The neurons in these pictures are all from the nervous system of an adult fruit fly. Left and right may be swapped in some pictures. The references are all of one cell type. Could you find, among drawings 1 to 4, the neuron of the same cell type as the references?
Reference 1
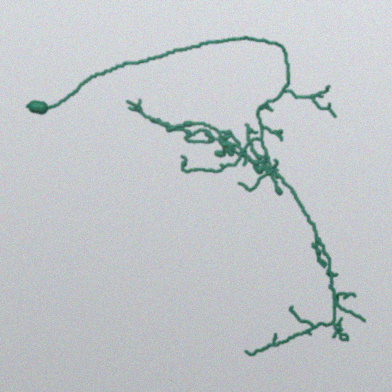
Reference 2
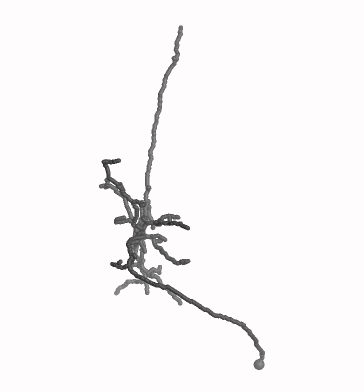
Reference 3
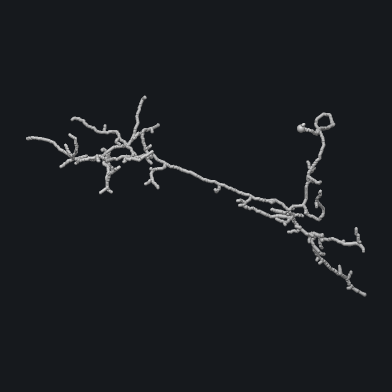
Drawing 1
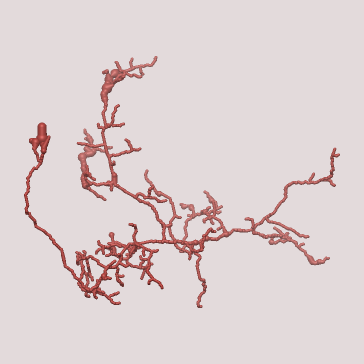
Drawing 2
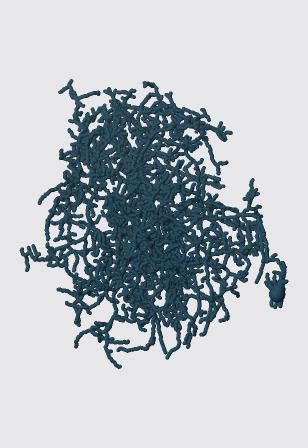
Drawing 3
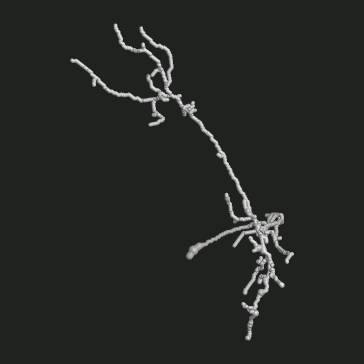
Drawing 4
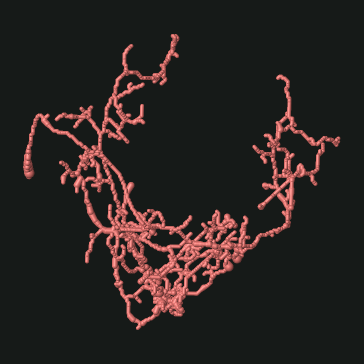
3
